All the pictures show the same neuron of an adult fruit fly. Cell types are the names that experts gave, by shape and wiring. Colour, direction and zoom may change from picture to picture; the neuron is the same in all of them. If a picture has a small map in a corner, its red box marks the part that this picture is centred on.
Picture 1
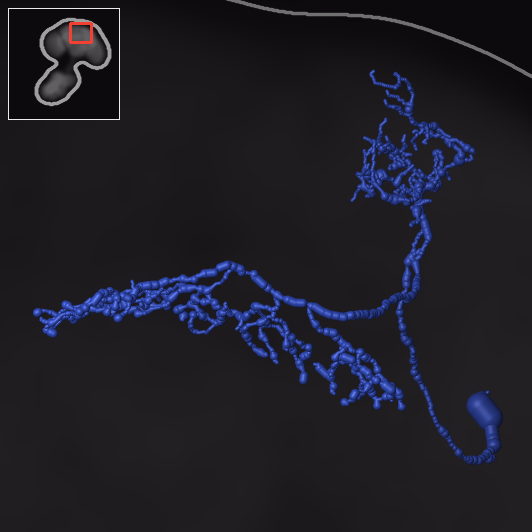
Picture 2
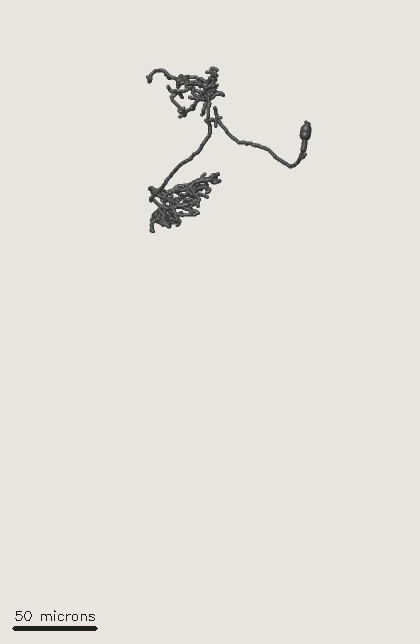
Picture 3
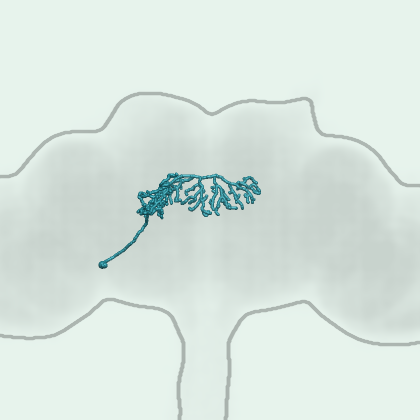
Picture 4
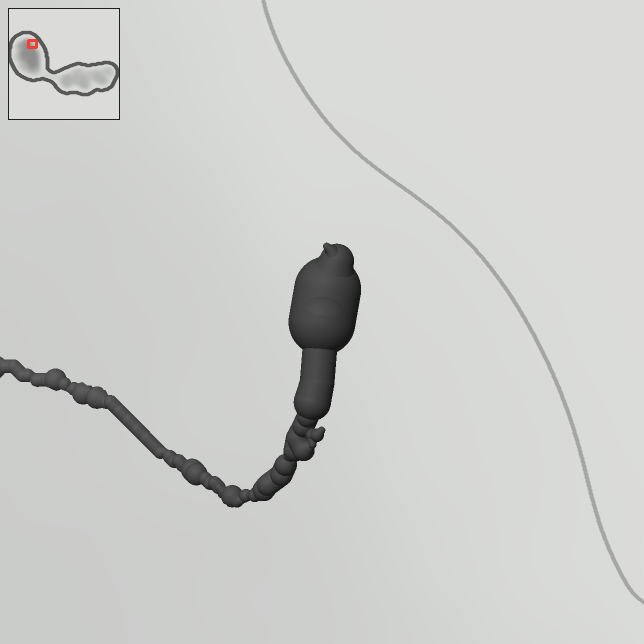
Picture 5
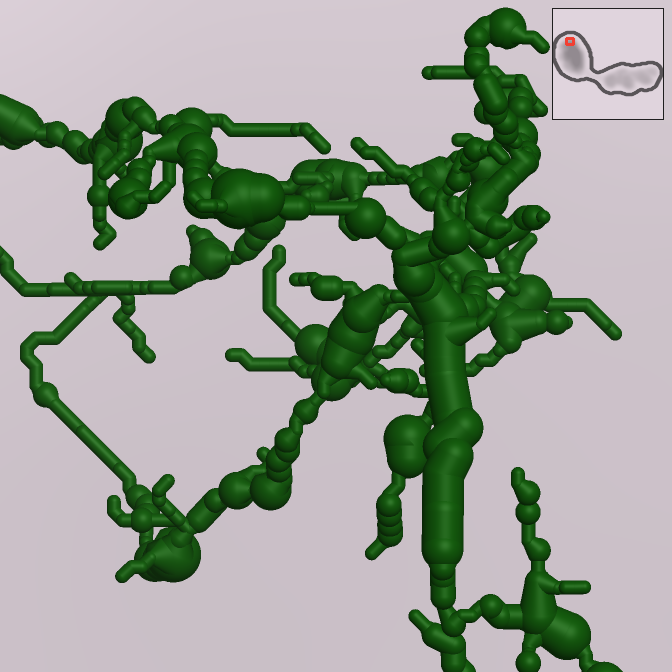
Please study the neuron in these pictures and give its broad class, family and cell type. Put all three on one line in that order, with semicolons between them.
central-brain intrinsic neuron; hemilineage DL1_dorsal; FB6C_a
